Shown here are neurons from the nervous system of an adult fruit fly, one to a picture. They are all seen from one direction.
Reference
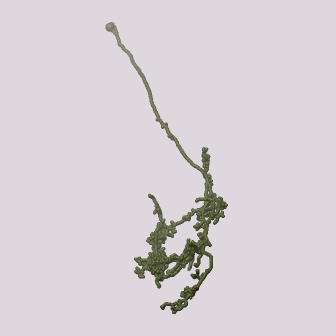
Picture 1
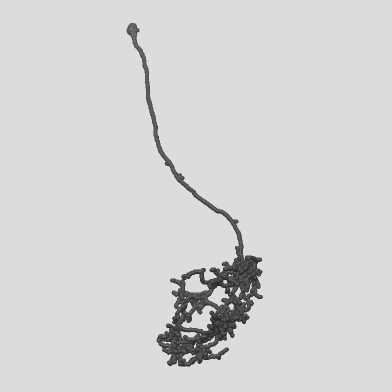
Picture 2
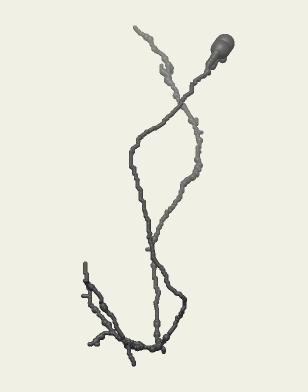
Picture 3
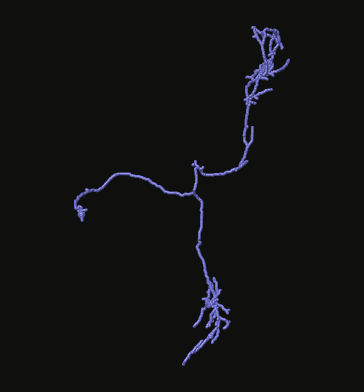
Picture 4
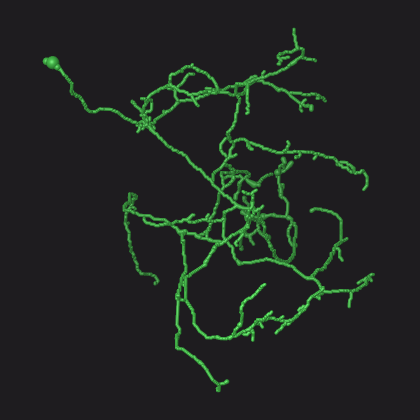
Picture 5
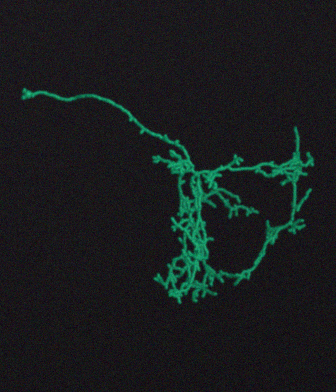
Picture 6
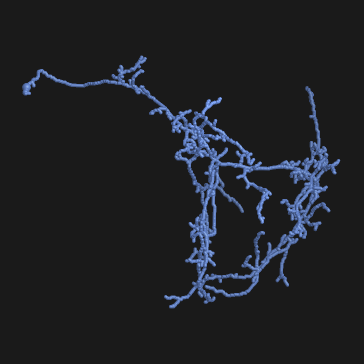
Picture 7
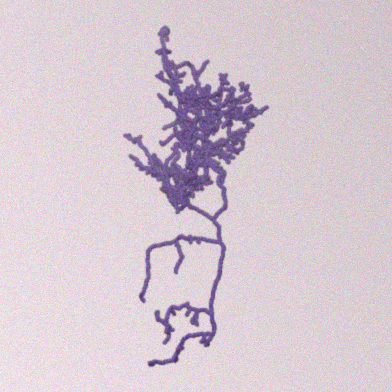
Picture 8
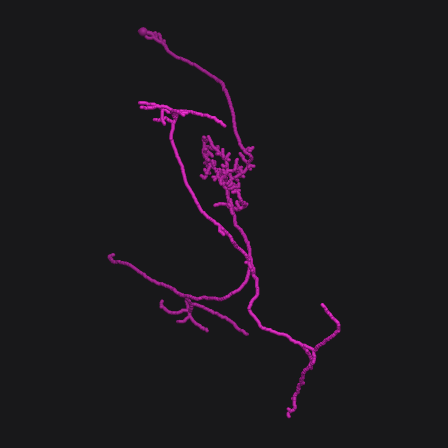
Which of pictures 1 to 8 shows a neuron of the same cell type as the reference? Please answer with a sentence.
Picture 1 is of the same cell type.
